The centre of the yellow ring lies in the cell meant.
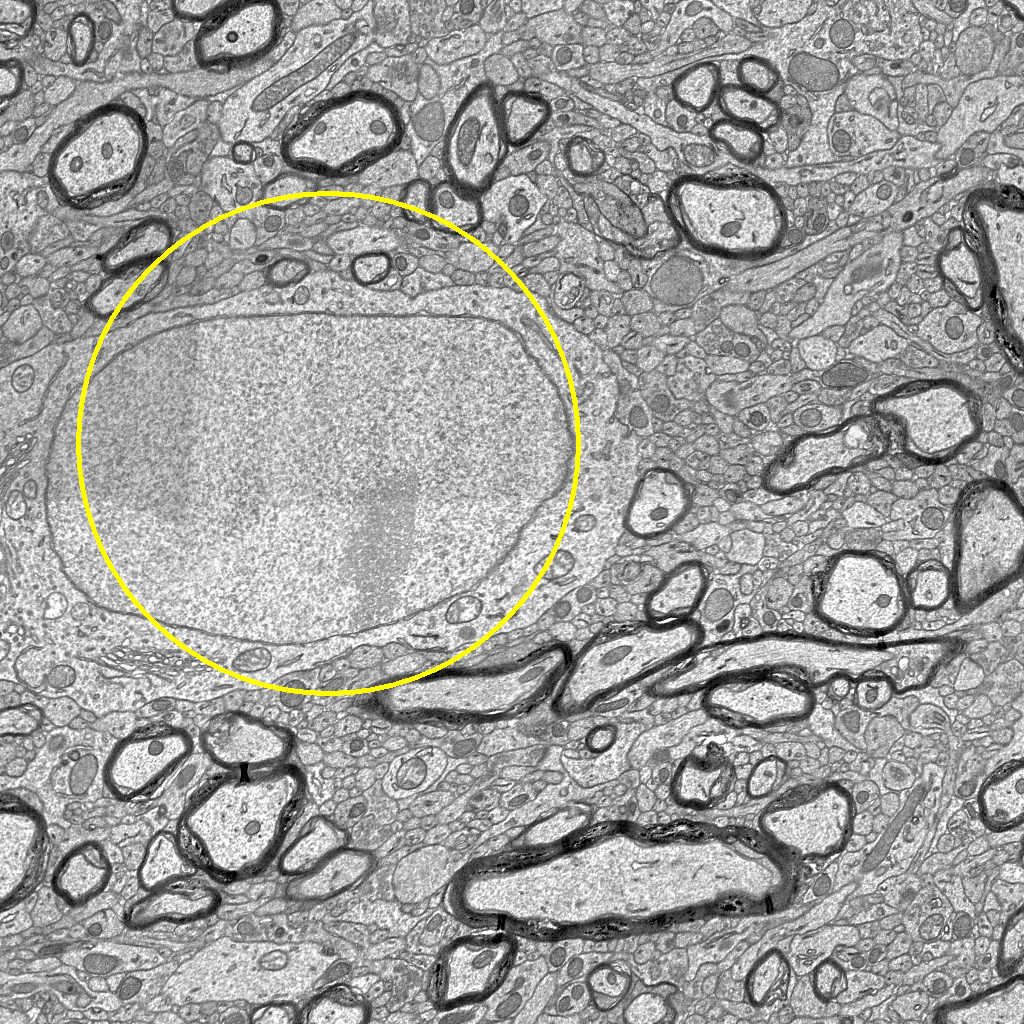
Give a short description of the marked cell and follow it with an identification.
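Clearly wider than it is tall, the nucleus is a large oval. Its envelope is smooth, lacking deep folds or indentations. This section shows no distinct nucleolus. Just beneath the lower edge of the body lie myelinated axons with dark sheaths. The marked cell is an excitatory neuron.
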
